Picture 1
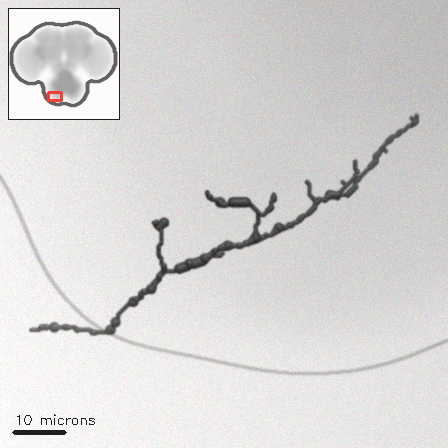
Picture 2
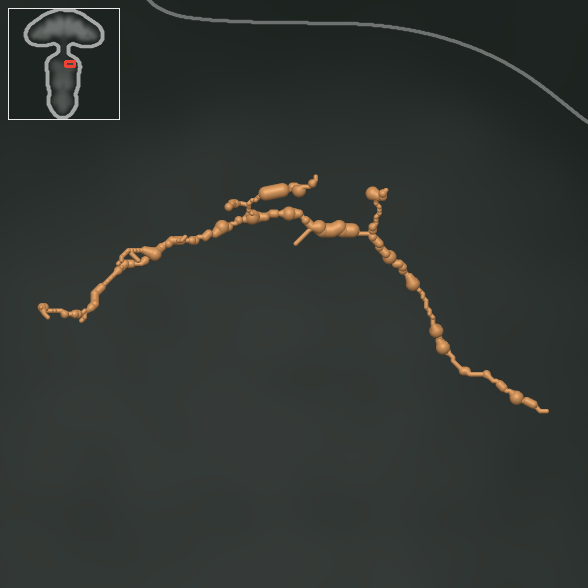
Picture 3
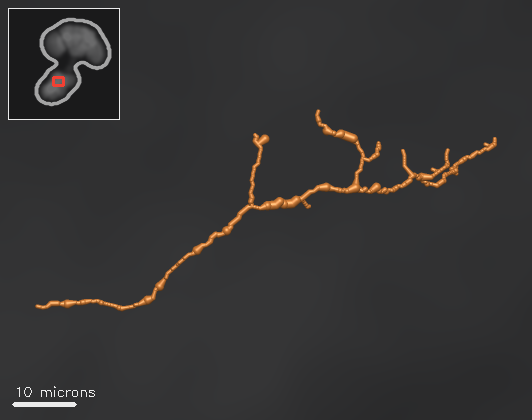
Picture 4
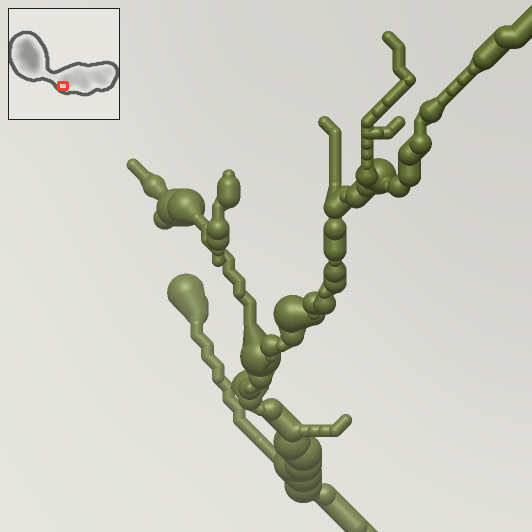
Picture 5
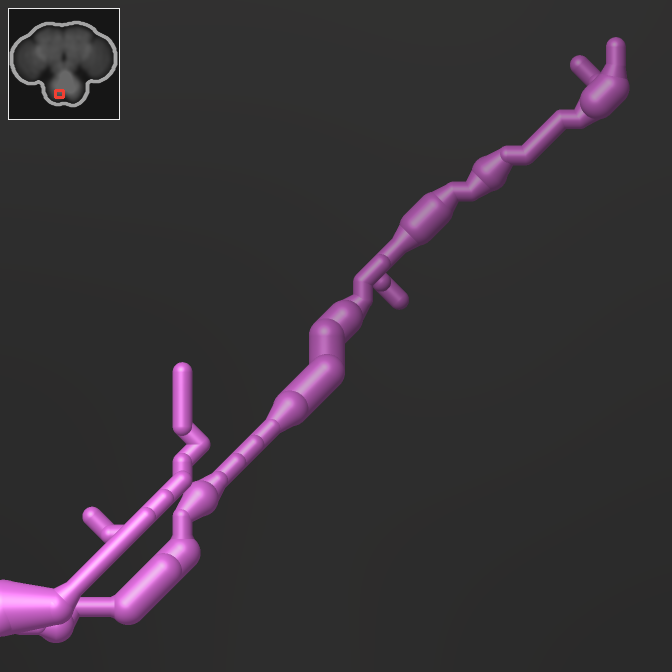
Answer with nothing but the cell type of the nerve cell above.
SNta40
